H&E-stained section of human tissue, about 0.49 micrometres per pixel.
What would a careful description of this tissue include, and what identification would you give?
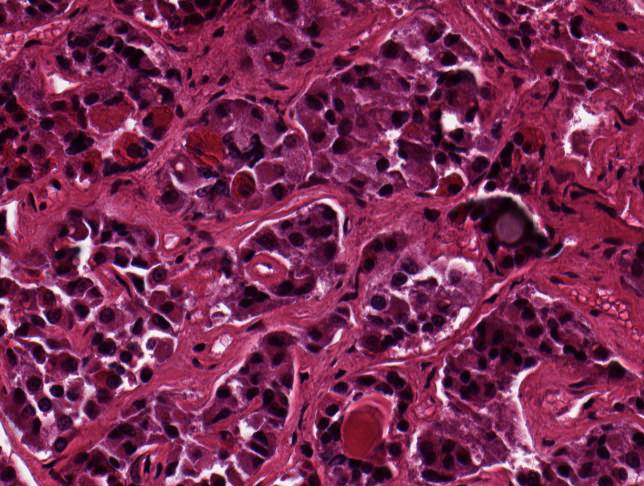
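Throughout the field, cells are packed in nests divided by narrow fibrous septa. The nest cells have round, darkly stained nuclei and a moderate amount of eosinophilic cytoplasm. Dense, round, deeply eosinophilic globules are scattered among the nests, the largest at the lower centre. The tissue is pituitary.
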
